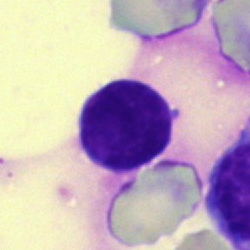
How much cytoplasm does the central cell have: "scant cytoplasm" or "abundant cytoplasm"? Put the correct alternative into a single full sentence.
Around its nucleus, the cell has no more than a narrow rim of cytoplasm.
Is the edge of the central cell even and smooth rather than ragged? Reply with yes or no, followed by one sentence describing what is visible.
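No. A small knob projects from the right edge of the cell.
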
